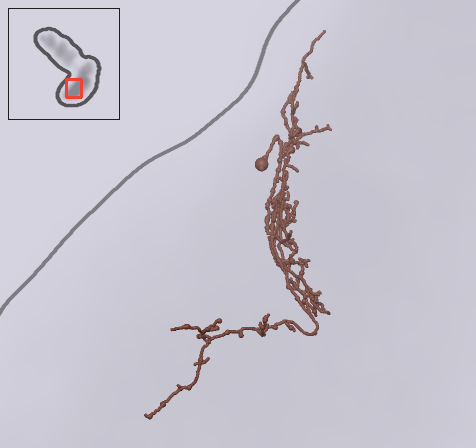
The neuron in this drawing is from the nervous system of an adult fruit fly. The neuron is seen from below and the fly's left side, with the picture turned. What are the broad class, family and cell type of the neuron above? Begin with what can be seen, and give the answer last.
It lies in the brain. In this view it is taller than it is wide. Its broad class is central-brain intrinsic neuron. Its family is hemilineage SMPpd2. The cell type is SMP539.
